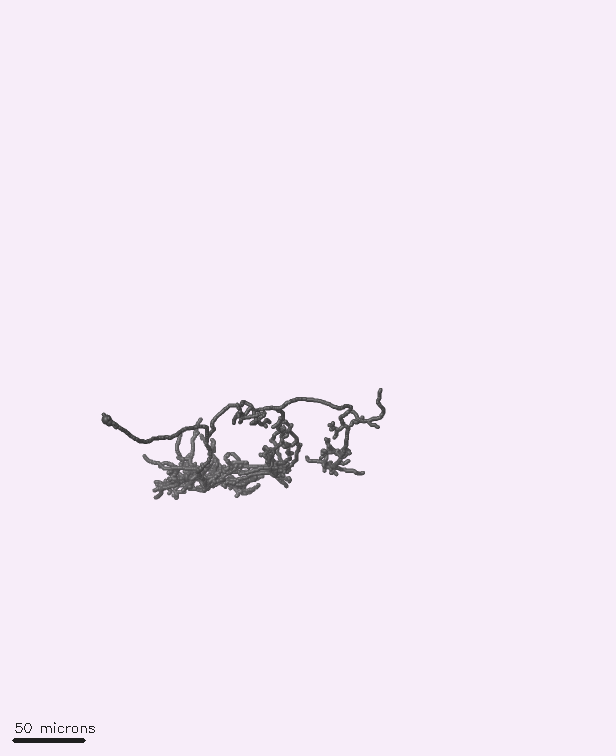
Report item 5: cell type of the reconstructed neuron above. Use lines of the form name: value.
cell type: ATL016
